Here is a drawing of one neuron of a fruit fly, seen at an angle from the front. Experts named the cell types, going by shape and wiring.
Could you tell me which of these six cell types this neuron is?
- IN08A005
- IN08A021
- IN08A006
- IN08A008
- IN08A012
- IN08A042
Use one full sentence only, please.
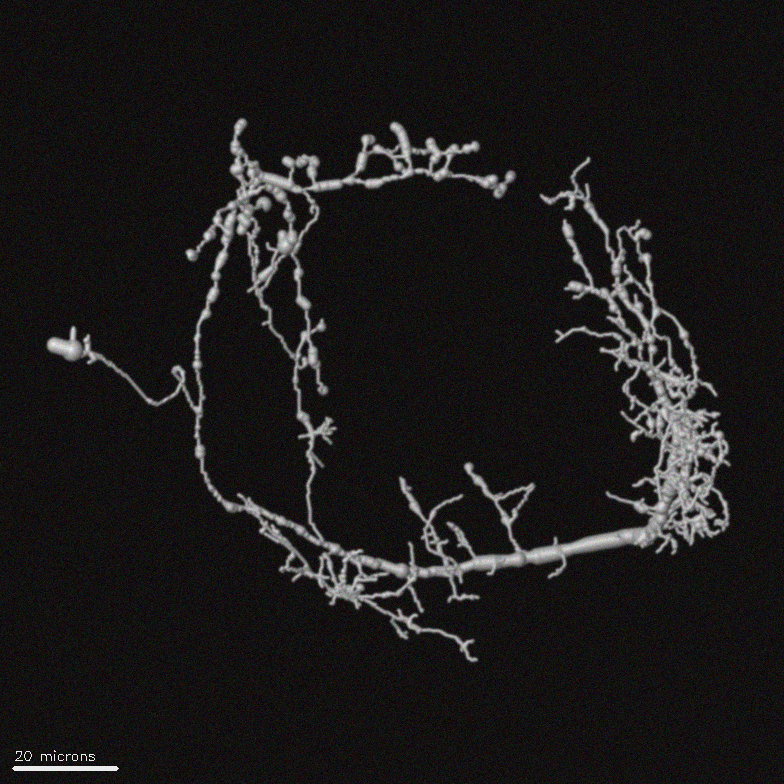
The neuron is categorized under cell type IN08A012.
